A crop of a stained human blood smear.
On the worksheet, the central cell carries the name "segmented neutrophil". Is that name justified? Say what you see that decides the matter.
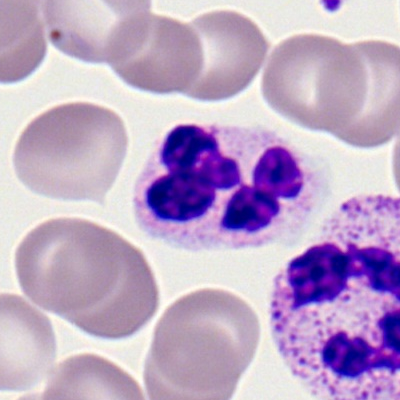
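Yes, segmented neutrophil is the right name for this cell. Item one, the granules: fine, dust-like and pinkish-purple, sprinkled through the cytoplasm.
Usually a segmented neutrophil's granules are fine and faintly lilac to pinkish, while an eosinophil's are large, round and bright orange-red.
The granules therefore speak for segmented neutrophil and against eosinophil. Item two, the cytoplasm: pale pink-lilac around the lobes, with no vacuoles.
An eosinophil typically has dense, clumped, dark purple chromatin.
Item three, the chromatin, is dense, dark purple and coarsely clumped, so it would not rule out an eosinophil.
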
